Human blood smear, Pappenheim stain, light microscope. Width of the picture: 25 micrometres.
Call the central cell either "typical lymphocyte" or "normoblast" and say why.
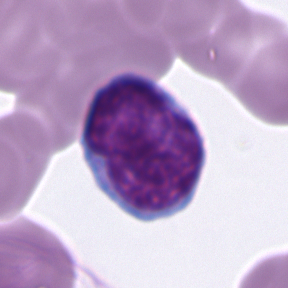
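I'd call this a typical lymphocyte. What tips it for me is the colour of the cytoplasm: it is blue.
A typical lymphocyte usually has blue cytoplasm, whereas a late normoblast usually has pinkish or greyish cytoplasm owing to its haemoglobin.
Looking further, the cytoplasm forms only a thin rim around the nucleus, and that rim is widest at the lower left of the cell. The nucleus is oval, about 12 by 10 micrometres, and fills about 80% of the cell's area, while the whole cell measures about 13 by 10 micrometres. The outline is smooth, with no surface projections.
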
